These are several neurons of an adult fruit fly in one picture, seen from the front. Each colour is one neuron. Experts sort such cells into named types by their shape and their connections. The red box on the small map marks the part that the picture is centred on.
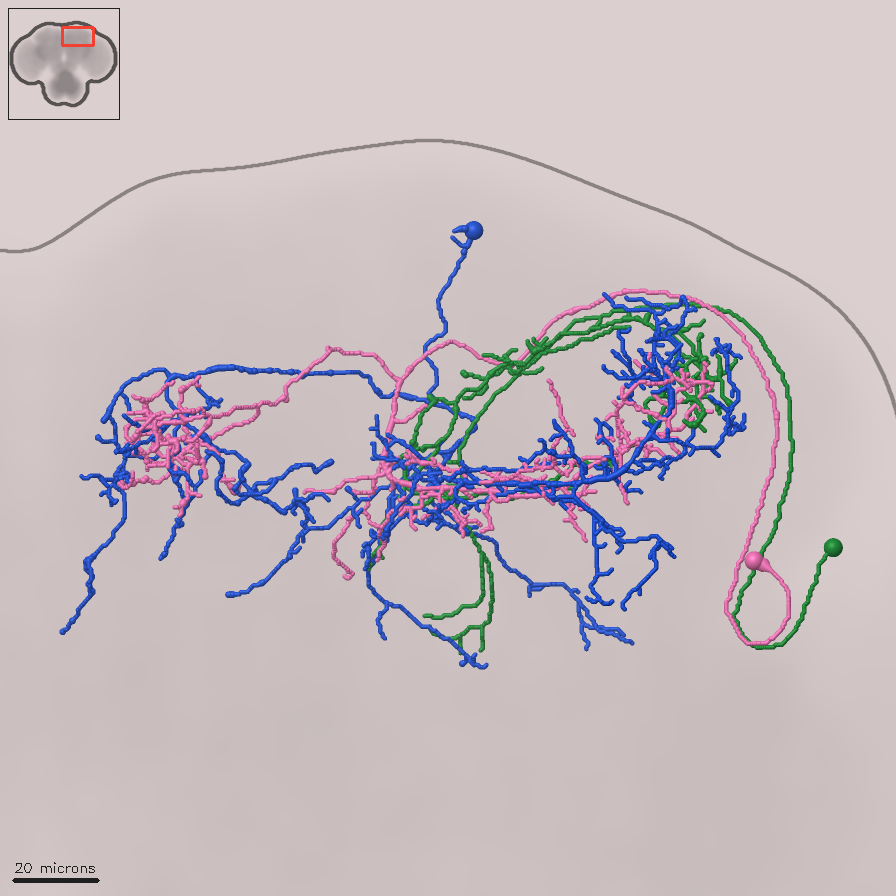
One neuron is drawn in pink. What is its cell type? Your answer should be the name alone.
SMP047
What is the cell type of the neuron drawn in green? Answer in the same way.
SLP082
